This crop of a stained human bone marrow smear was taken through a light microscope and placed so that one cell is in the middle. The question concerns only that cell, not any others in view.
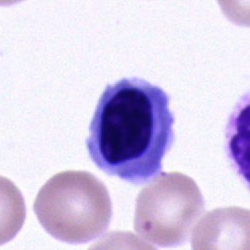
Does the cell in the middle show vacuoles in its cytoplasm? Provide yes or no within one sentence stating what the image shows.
No, this cell has a cytoplasm without any vacuoles.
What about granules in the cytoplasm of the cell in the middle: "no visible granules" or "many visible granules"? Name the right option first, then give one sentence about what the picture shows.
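No visible granules. No granules are visible in the cytoplasm.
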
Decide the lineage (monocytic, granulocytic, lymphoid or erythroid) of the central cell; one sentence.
The cell occupying the center of the frame is part of the erythroid lineage.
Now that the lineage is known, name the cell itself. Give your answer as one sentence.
In the middle of this smear crop, the cell is an erythroblast.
